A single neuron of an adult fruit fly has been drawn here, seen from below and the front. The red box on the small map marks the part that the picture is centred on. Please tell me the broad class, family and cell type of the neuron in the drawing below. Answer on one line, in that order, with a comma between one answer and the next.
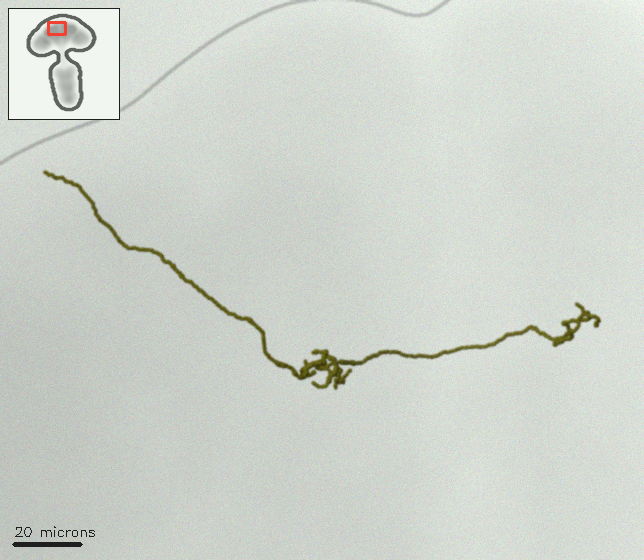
sensory neuron entering the brain, class olfactory, ORN_VM6v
